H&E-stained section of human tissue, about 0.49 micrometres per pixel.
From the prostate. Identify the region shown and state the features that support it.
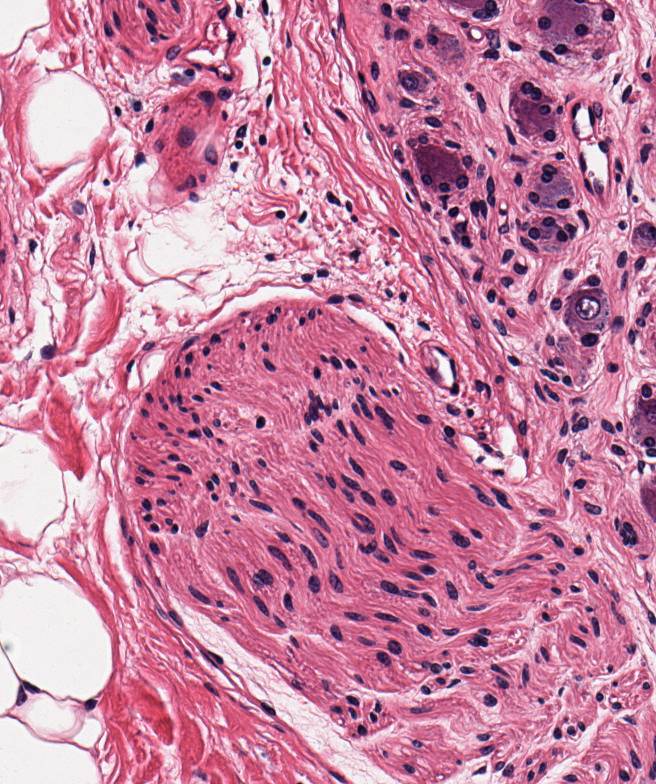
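Peripheral nerve: large oval bundle, centre and lower field. Fibres wavy, pink, in loosely parallel curving streams. Nuclei dark, elongated, often slightly wavy.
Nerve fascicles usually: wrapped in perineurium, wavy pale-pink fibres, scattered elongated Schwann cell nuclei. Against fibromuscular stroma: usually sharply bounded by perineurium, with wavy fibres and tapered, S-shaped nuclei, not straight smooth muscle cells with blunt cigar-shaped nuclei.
Upper right: cluster of large ganglion cells, abundant purplish granular cytoplasm.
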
